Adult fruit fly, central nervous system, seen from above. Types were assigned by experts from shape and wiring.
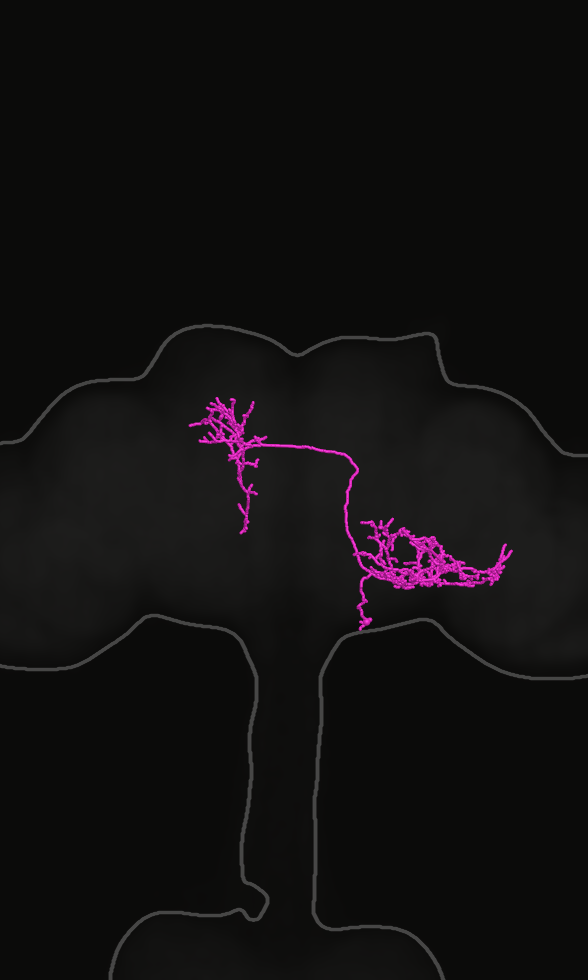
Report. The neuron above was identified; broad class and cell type: central-brain intrinsic neuron; CL327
